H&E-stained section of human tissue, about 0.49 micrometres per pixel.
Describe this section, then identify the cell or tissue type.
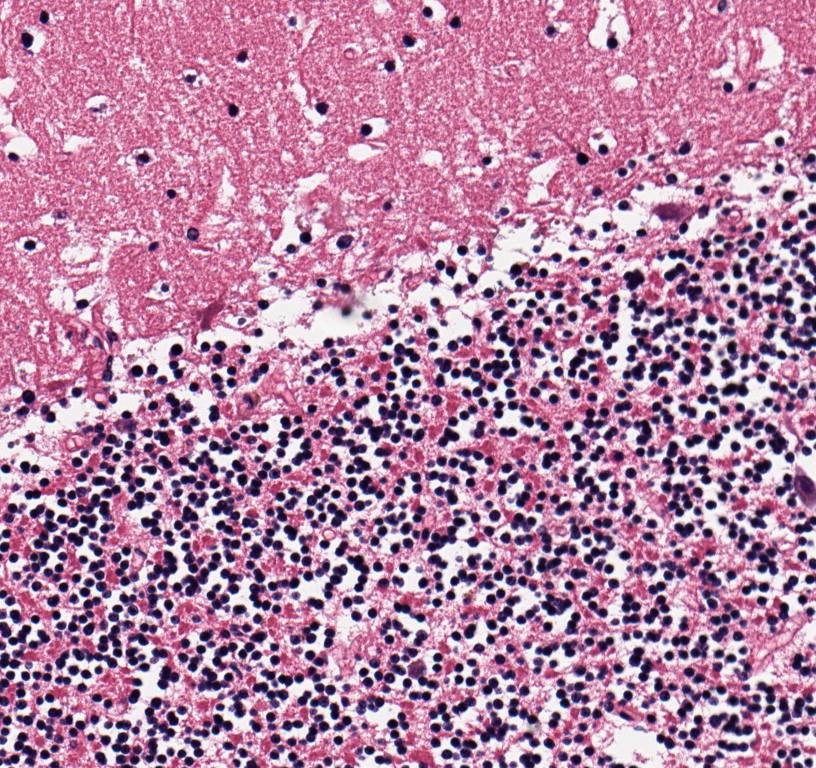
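Look first at how the field divides: a pale pink zone with sparse nuclei above, and a densely nucleated zone filling the lower part. The border between them runs obliquely, rising from the left side towards the upper right. Down in the lower zone, small, round, uniformly dark-staining nuclei crowd together, with very little cytoplasm visible. Scattered among them are small irregular pink islands. This section is cerebellum.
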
